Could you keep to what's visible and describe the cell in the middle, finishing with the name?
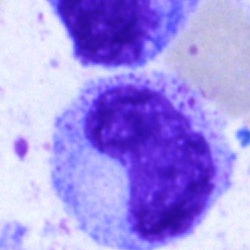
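Outline: roughly round. The nucleus is kidney-shaped, its indentation facing the lower left, and no nucleoli are visible in it. A pale, granule-poor area of cytoplasm lies within the nuclear indentation. Designation: metamyelocyte.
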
